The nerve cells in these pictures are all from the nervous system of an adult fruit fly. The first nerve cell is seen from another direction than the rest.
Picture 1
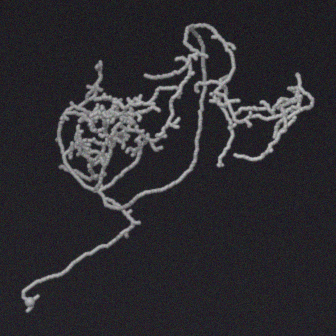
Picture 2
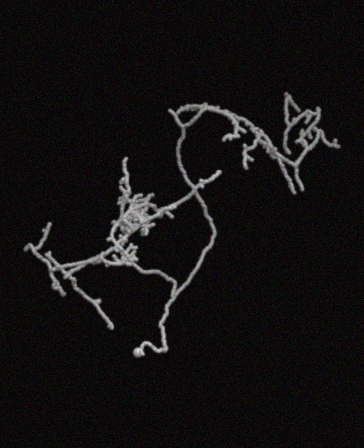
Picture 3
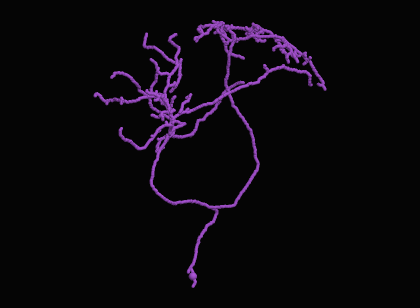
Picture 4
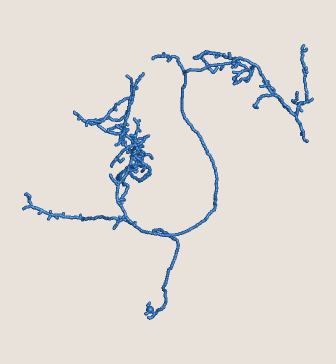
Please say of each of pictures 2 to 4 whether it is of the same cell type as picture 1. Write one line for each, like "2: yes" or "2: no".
2: yes
3: no
4: no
